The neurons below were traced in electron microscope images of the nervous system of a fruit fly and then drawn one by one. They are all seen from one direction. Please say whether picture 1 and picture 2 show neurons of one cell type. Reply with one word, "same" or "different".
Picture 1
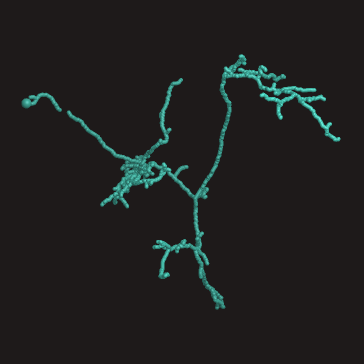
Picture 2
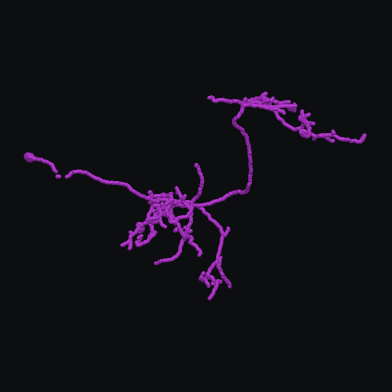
same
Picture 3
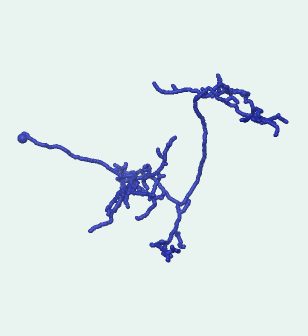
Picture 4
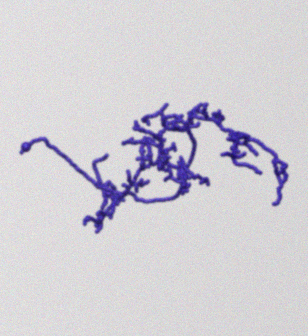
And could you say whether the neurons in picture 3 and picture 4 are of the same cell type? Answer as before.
different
